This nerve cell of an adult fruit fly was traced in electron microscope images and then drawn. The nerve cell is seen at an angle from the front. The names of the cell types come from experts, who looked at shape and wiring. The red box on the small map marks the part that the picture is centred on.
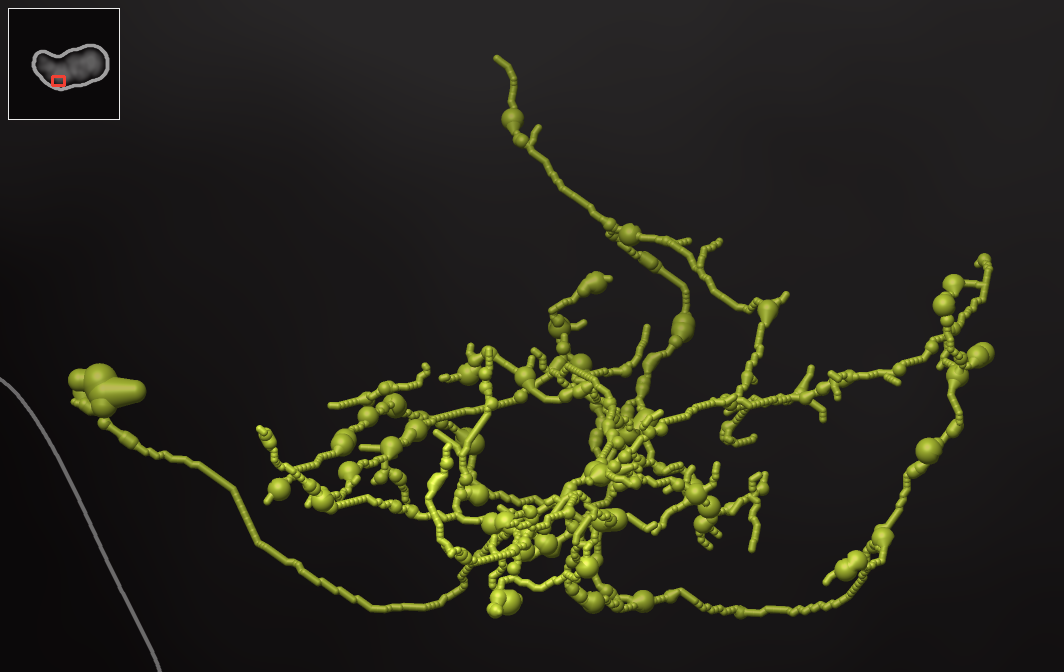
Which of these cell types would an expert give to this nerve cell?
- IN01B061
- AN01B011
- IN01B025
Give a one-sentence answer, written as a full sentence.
Included in the cell type IN01B061 is this nerve cell.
